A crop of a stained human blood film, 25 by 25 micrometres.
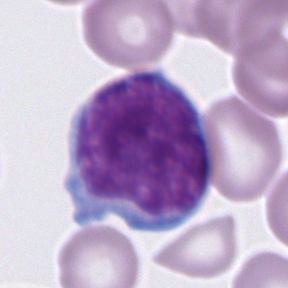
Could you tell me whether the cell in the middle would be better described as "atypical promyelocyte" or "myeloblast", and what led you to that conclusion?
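It's a myeloblast.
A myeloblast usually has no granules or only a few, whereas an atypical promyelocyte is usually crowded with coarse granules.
Look at the cytoplasm here: no granules are visible in it. That cytoplasm is only a narrow rim, widest at the lower left, where the cell edge turns ragged and irregular. The nucleus is roughly round and smooth in outline, about 12 micrometres across.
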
